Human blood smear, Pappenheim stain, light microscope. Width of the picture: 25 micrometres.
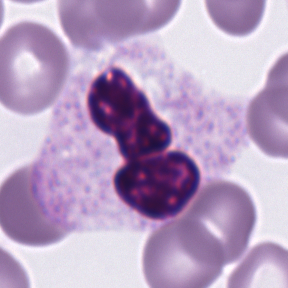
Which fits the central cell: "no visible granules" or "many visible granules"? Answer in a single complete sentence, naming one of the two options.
Many visible granules are held in the cell's cytoplasm.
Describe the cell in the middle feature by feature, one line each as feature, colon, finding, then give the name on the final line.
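Nucleus: two lobes joined by a narrowed section
Lobe alignment: upper left to lower right
Chromatin: dark purple, coarsely clumped
Outline: irregular, not smoothly round
Name: segmented neutrophil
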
